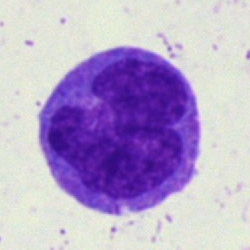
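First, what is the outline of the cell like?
Round and smooth.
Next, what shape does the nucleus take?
It is folded into lobes, with a deep notch at the upper left.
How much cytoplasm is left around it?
Only a narrow rim, since the nucleus fills most of the cell.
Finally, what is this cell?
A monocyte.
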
